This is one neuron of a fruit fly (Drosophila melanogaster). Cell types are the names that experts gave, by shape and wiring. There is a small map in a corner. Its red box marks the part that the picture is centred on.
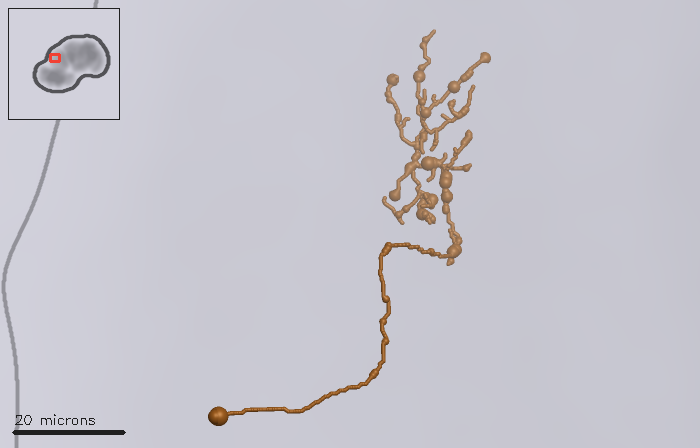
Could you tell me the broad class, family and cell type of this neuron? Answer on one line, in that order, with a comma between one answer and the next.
optic-lobe intrinsic neuron, Cm, Cm1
